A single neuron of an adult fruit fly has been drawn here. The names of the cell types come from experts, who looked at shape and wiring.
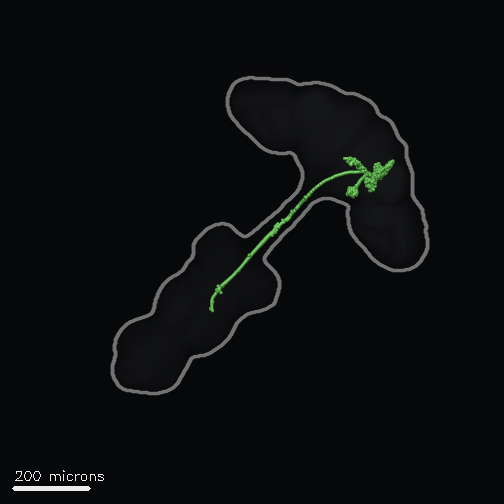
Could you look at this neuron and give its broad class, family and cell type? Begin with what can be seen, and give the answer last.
It runs through the neck, between the brain and the nerve cord. From left to right in the picture it spans about 500 microns. This is a descending neuron. The family is DNp. Its cell type is DNp01.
